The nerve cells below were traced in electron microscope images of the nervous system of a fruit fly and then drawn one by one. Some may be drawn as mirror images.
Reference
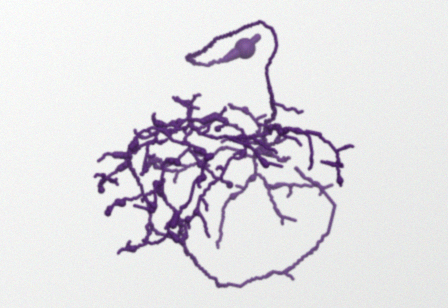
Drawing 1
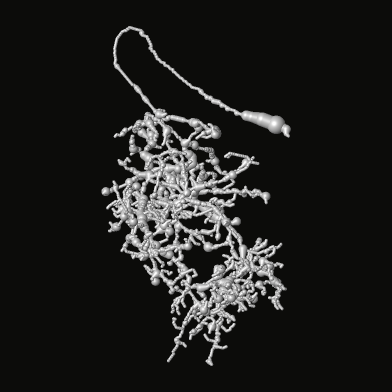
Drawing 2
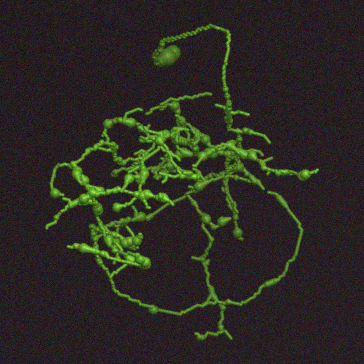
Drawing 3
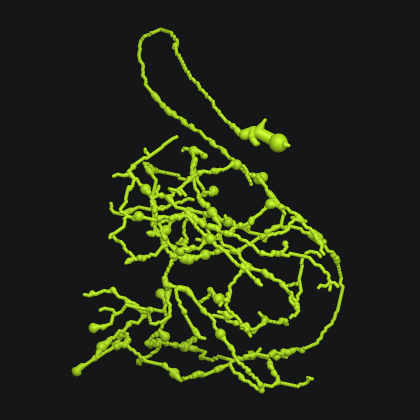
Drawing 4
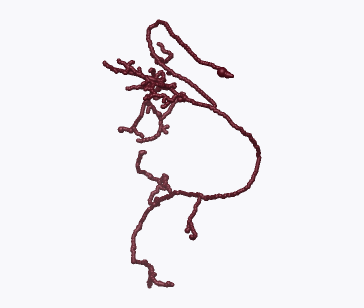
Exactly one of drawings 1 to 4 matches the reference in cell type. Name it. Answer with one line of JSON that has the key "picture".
{"picture": 2}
